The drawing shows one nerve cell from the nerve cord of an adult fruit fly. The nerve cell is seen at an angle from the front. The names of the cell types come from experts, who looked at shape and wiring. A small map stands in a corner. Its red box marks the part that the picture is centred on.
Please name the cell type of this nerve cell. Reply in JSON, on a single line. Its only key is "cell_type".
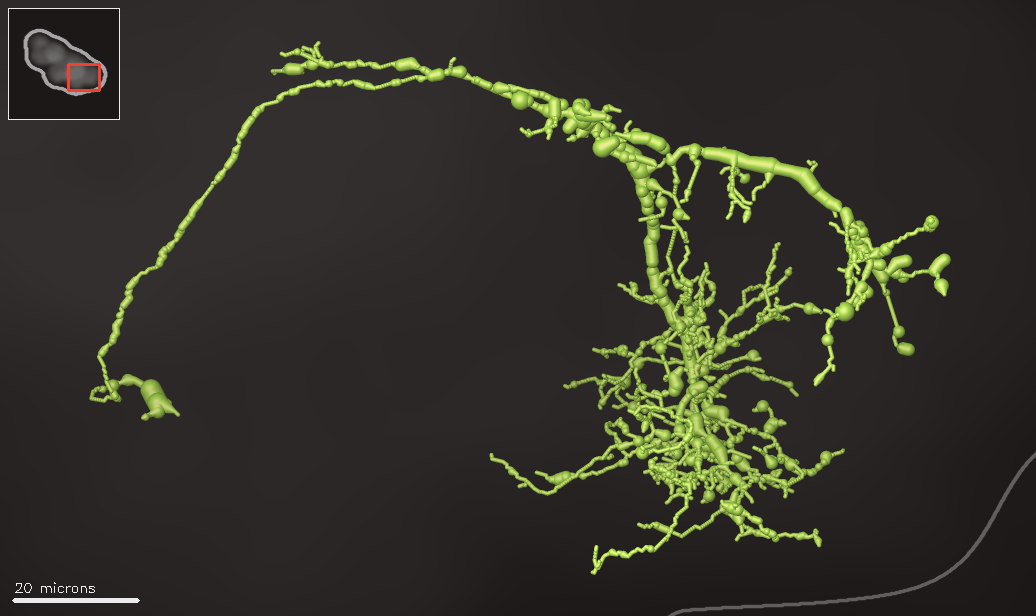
{"cell_type": "IN12B022"}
